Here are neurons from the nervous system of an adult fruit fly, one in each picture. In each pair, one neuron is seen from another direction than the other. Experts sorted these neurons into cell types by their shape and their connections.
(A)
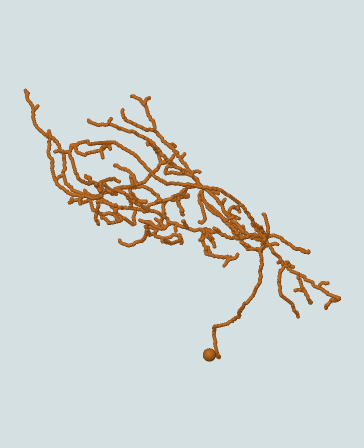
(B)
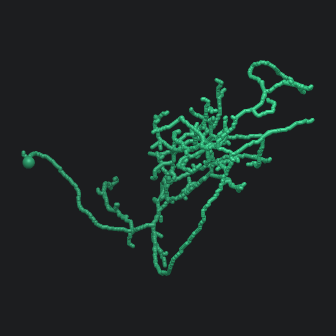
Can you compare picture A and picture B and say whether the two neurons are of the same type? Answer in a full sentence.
They are of the same cell type.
